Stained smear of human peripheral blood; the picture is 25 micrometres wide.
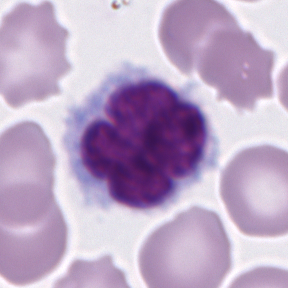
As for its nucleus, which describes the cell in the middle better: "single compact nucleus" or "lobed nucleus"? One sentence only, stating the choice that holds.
Separate lobes or segments make up the nucleus of this cell.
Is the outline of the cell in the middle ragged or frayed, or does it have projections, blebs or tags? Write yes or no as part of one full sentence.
Yes, ragged or frayed parts, or projections, blebs or tags, are present on the cell's outline.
